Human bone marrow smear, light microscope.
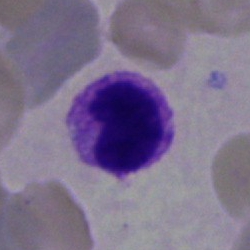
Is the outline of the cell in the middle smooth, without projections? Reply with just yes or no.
No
